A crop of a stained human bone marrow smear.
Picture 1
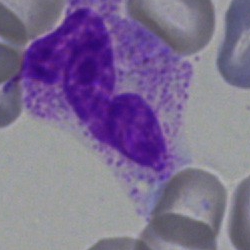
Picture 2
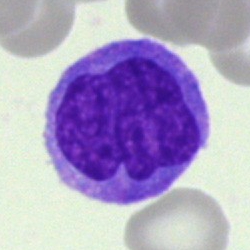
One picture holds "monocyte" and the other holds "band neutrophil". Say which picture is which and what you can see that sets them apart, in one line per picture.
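The cell in picture 1 is a band neutrophil. The cytoplasm is abundant and pale.
The cell in picture 2 is a monocyte. The nucleus fills most of the cell.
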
